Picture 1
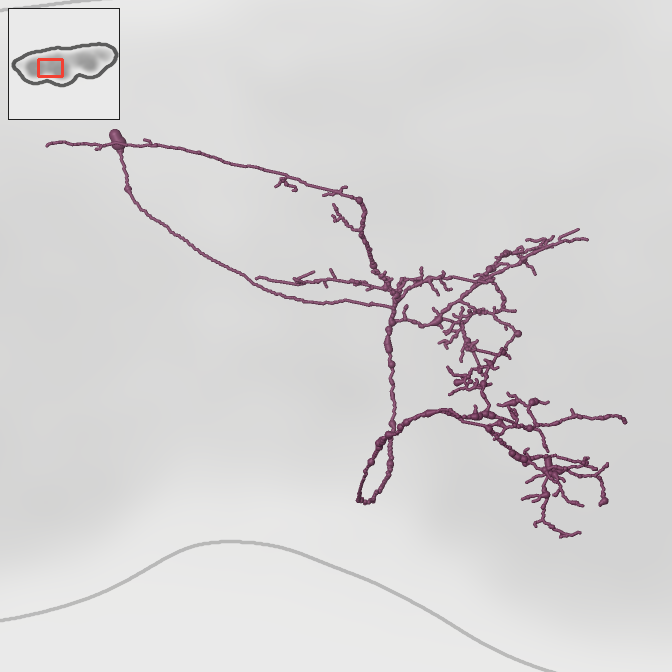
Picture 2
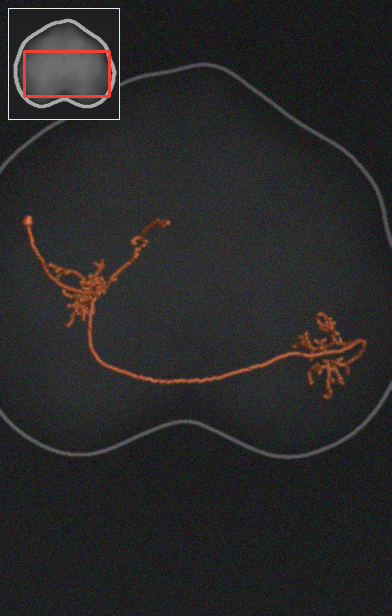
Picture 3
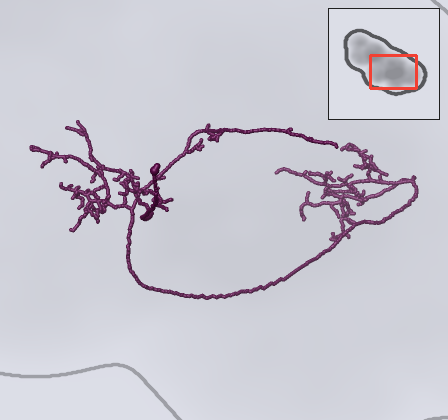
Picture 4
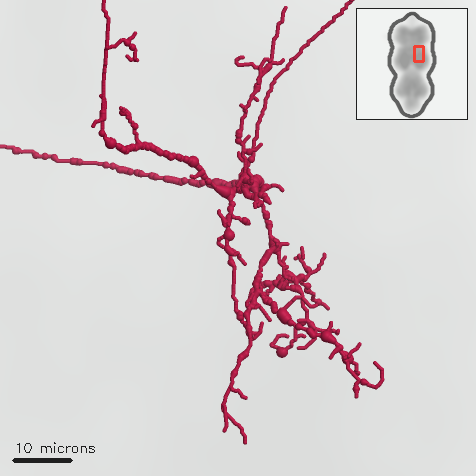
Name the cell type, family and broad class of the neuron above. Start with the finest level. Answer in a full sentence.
Type IN01A073 of hemilineage 01A, a nerve-cord intrinsic neuron.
